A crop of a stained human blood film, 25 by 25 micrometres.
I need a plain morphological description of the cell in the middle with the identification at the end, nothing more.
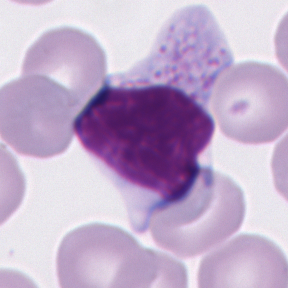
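Irregular, angular outline rather than a round one. Nucleus about 12 by 10 micrometres. Chromatin dark purple and dense, coarse and streaky in texture. Cytoplasm pale grey-blue, mostly above the nucleus. Tapering tail of pale cytoplasm runs from the lower edge toward the lower left. Cell: large granular lymphocyte.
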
